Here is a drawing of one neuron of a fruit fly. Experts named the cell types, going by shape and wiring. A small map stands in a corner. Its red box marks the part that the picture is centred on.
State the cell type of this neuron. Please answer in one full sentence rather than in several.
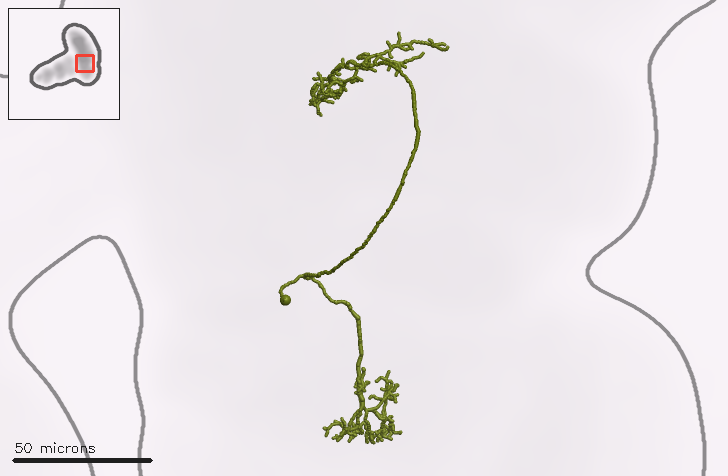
Included in the cell type LC9 is this neuron.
